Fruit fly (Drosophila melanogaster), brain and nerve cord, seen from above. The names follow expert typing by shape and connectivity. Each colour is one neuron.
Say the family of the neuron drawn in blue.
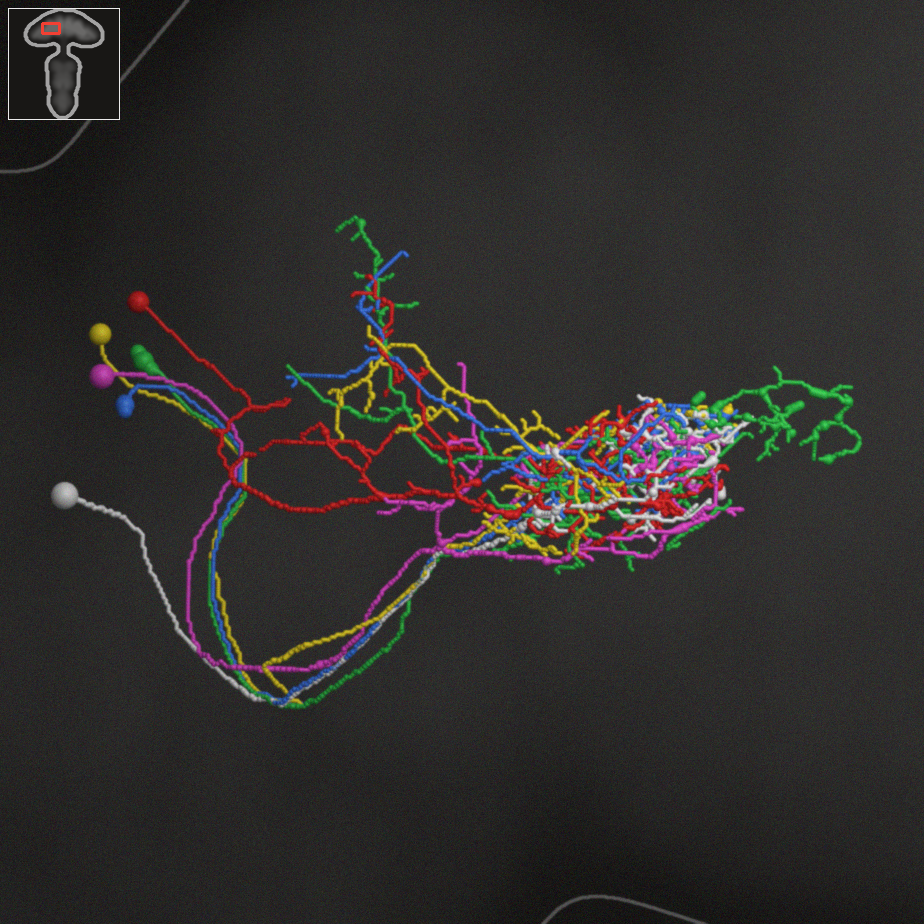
hemilineage SLPpl3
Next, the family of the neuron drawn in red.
hemilineage SLPav3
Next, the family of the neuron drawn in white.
hemilineage SLPpl3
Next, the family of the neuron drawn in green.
hemilineage SLPpl3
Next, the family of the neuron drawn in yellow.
hemilineage SLPpl3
